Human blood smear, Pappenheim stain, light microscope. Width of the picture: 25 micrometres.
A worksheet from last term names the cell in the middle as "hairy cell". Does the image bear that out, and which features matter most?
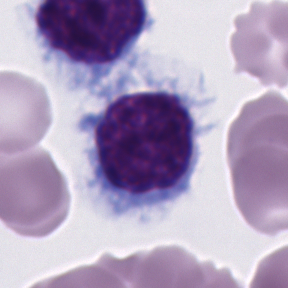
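Chromatin: dark purple throughout the nucleus. Nucleoli: none seen, which goes with hairy cell.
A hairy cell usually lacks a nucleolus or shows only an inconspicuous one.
Cytoplasm: pale blue, with no visible granules. Border: ragged rather than smooth, fringed on all sides by fine hair-like projections. Verdict: the name fits, and the cell is a hairy cell rather than a typical lymphocyte.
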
